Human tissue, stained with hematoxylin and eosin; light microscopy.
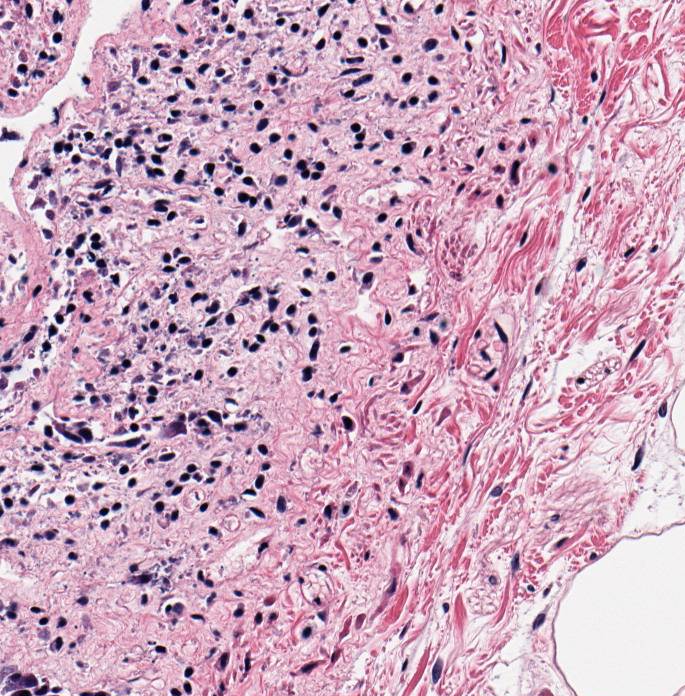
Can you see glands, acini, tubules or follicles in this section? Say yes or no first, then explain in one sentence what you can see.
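No. No glands or epithelium-lined spaces are present anywhere in the field.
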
